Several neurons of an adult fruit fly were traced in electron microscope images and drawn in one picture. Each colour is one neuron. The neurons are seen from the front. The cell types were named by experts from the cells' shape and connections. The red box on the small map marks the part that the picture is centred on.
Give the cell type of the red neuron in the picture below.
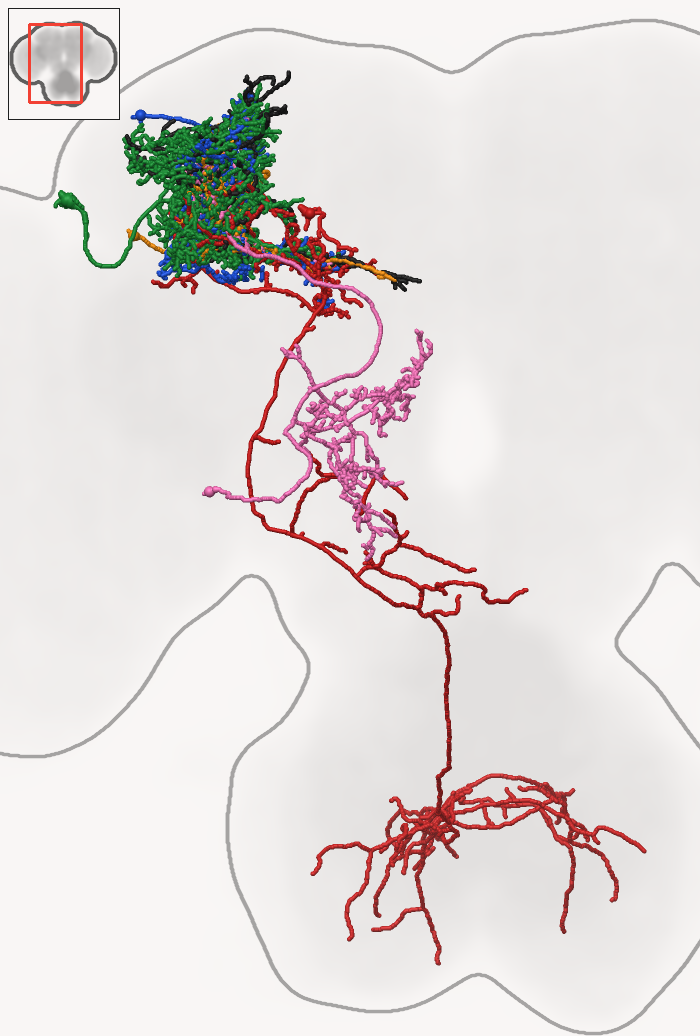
DNpe006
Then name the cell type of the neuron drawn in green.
SLP056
